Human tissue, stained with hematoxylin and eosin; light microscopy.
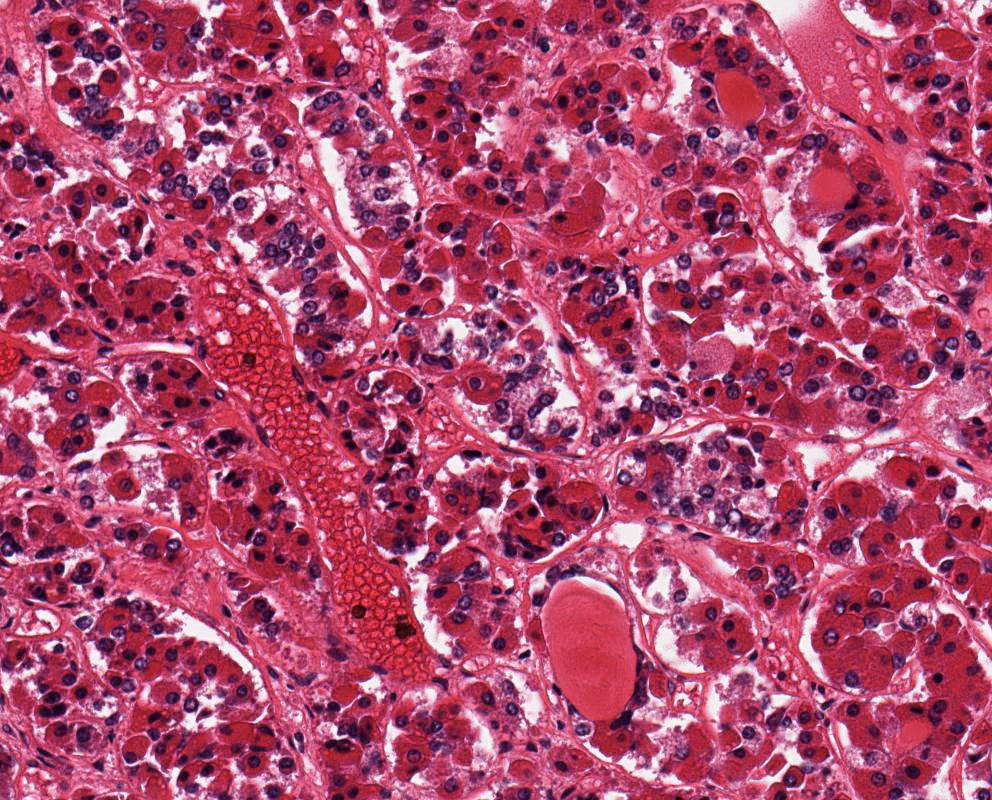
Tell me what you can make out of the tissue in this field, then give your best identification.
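Across the whole field, cells sit in small rounded nests and cords between thin fibrovascular septa. A dilated vessel crammed with red blood cells runs diagonally from the upper left toward the lower centre-left. Within a nest in the lower centre lies a large oval body of homogeneous pink material. The stroma is scant, and I see no fat cells. This tissue is pituitary.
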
